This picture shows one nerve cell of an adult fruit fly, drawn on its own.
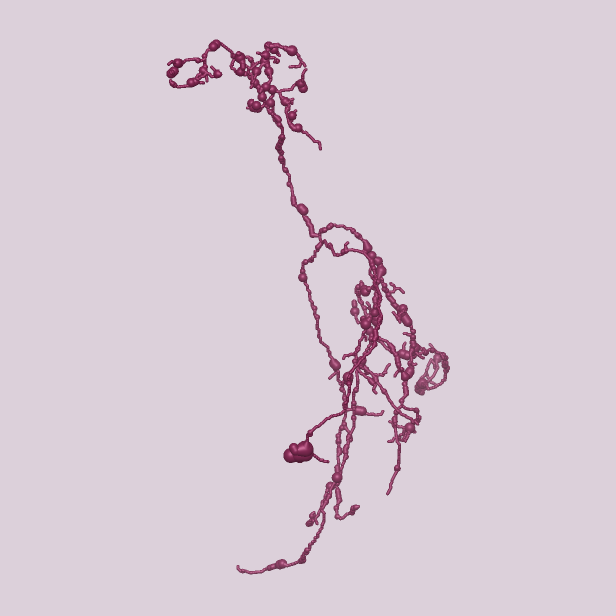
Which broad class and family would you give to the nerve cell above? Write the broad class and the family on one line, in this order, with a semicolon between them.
central-brain intrinsic neuron; hemilineage CLp1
